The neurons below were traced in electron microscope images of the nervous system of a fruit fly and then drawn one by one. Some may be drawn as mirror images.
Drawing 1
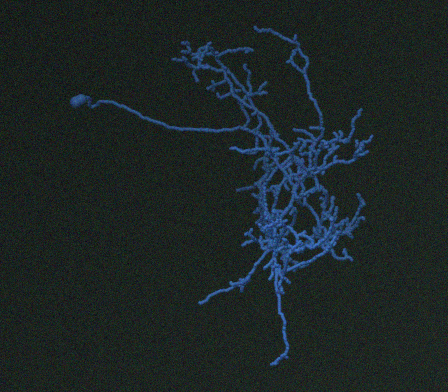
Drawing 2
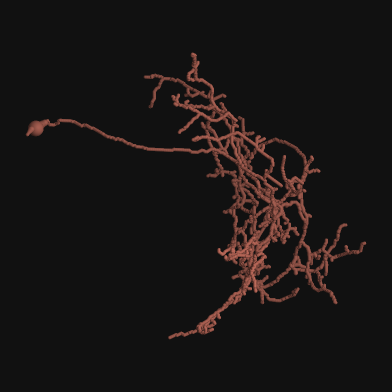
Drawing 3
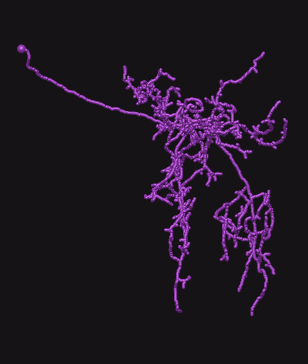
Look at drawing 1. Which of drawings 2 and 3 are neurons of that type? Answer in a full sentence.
Drawing 2 is of the same cell type.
